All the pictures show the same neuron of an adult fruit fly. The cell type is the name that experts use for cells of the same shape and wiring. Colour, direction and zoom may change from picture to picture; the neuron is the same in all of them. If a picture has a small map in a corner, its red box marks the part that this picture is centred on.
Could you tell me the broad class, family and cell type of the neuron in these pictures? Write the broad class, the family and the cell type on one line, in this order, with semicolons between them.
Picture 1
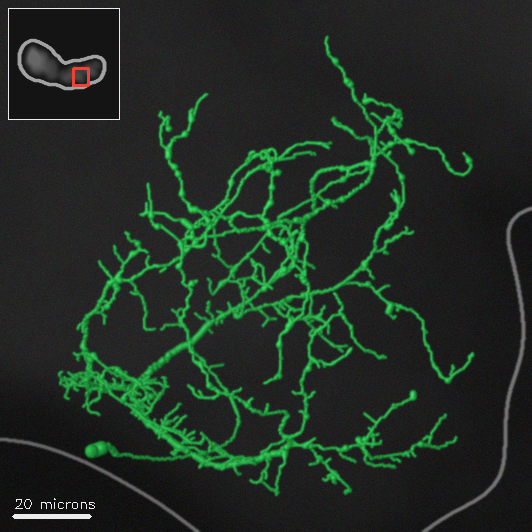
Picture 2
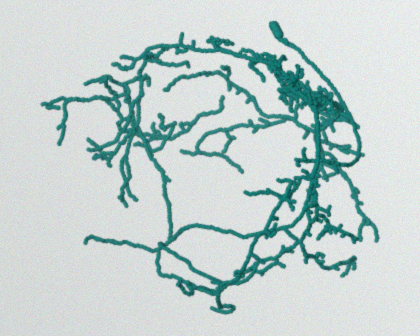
nerve-cord intrinsic neuron; hemilineage 04B; IN04B036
